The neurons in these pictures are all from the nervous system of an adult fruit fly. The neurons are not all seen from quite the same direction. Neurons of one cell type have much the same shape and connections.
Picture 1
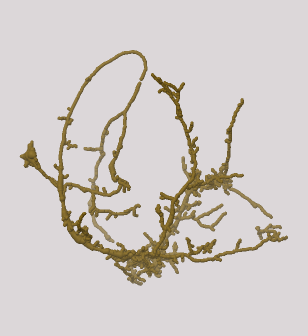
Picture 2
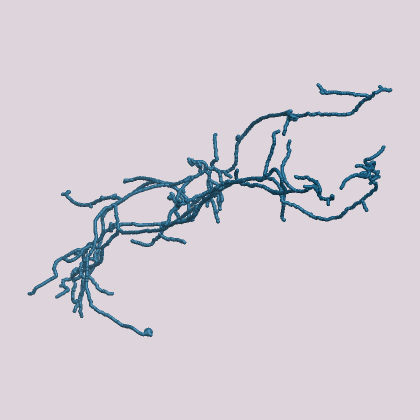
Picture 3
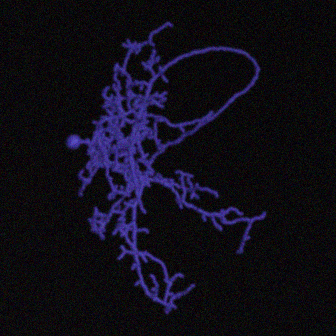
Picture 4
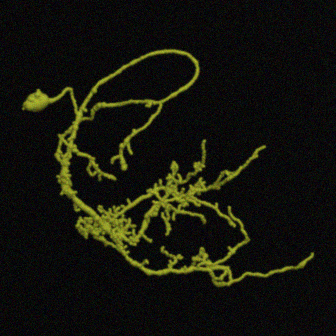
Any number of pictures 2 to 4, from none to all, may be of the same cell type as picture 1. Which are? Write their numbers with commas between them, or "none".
3, 4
